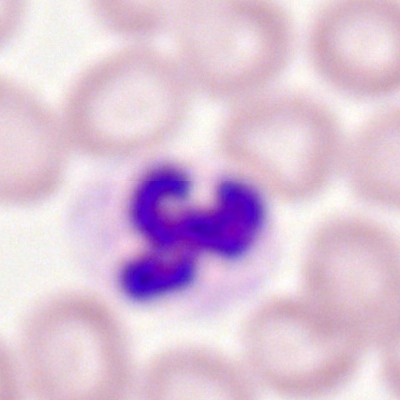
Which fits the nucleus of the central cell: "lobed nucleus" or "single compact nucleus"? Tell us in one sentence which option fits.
This cell has a nucleus made up of distinct lobes.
